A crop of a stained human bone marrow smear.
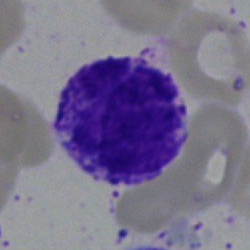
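Basophil, central cell, stained bone marrow smear: coarse dark purple granules cover the whole cell and hide the nucleus, so its shape cannot be made out. Toward the edge the granules are looser, with small pale spaces between them. The cell stains deep blue-violet throughout.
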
